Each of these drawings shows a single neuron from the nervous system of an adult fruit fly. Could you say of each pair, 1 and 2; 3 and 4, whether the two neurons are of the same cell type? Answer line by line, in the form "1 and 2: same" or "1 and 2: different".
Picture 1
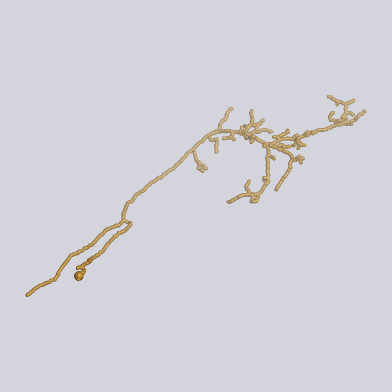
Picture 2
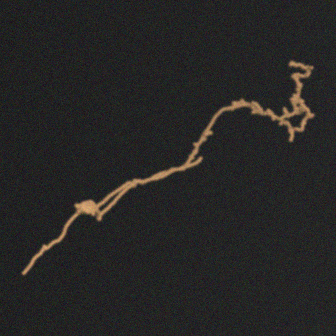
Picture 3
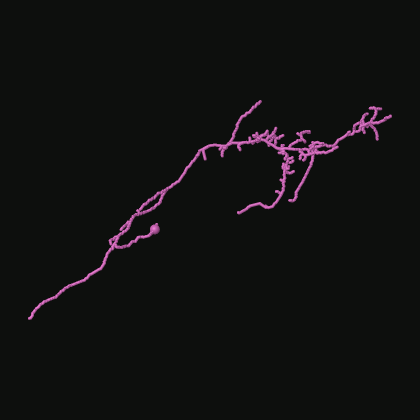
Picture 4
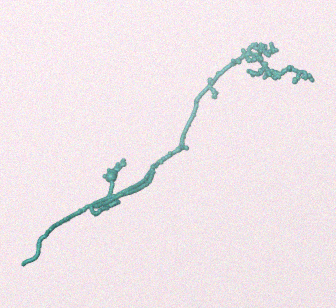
1 and 2: different
3 and 4: different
